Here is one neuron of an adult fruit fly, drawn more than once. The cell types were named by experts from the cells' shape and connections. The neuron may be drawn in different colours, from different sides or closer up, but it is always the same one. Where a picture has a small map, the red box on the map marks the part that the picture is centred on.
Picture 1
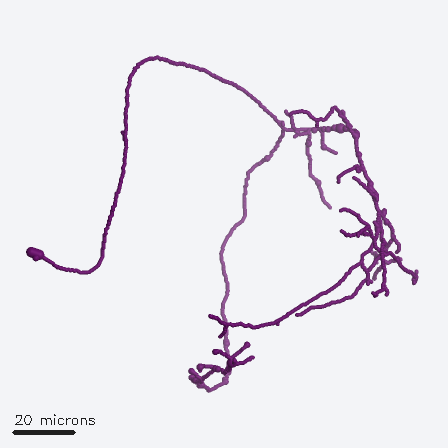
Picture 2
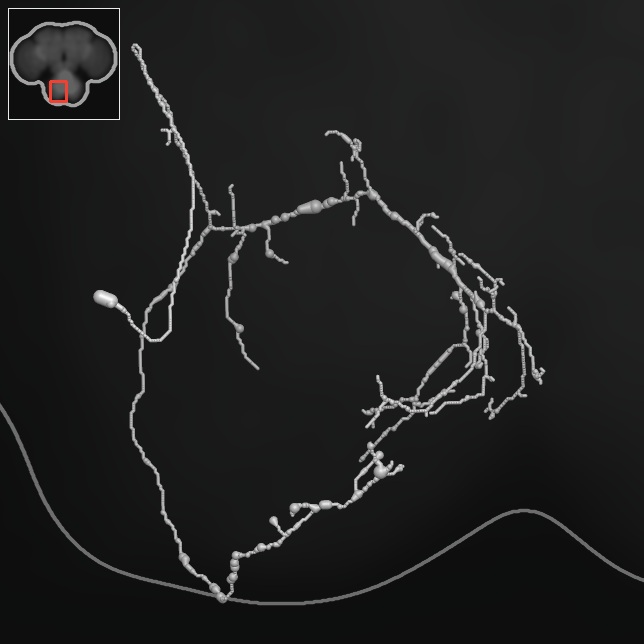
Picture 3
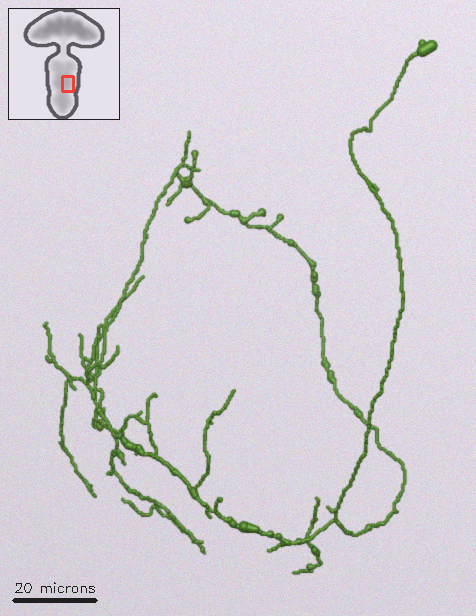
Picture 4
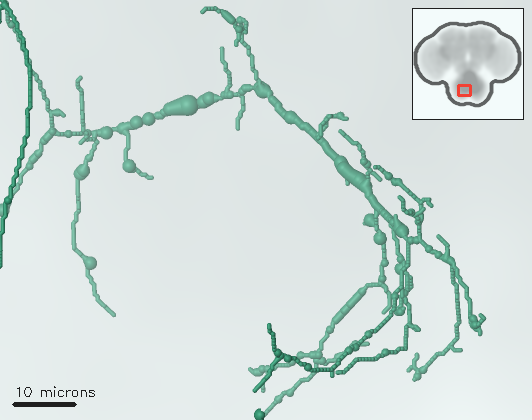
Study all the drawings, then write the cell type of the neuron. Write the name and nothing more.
IN08A041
